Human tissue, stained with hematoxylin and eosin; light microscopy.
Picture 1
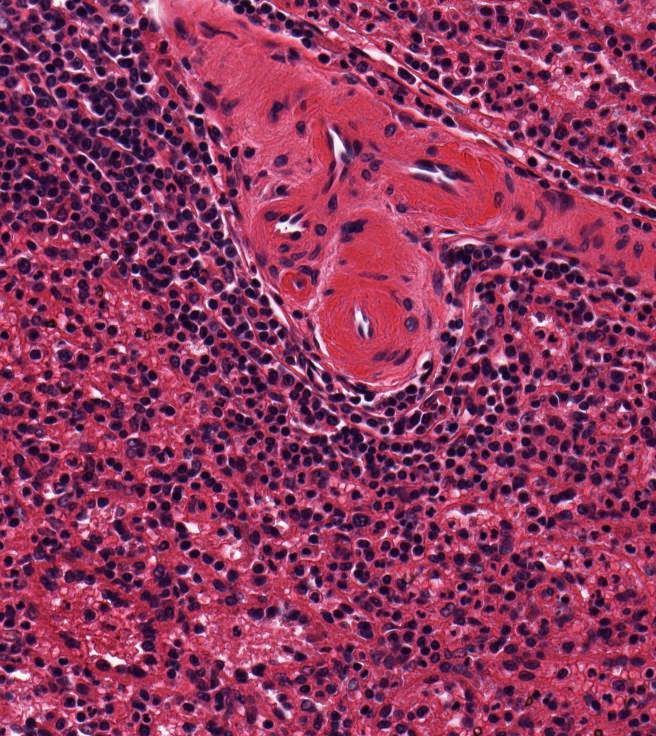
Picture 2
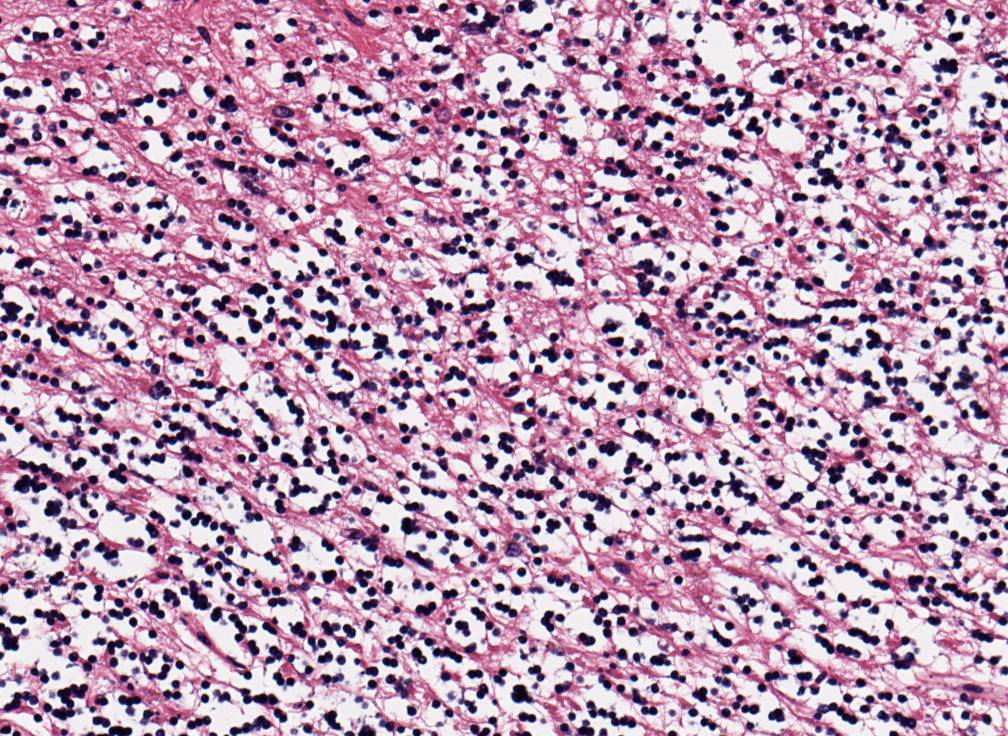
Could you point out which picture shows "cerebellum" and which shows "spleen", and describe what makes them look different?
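Spleen, picture 1; cerebellum, picture 2. Picture 1: thick-walled small vessel in upper centre, cut in several profiles; rest of field densely packed cells. Vessel walls broad, deeply eosinophilic, fairly homogeneous, with scattered elongated nuclei; at least four separate slit-like lumens. Dense cuff of small lymphocytes close around the vessel: round dark nuclei, scant cytoplasm. Picture 2: most nuclei small, round, very dark-staining, closely alike in size and shape throughout. Many lie in or beside empty-looking clear spaces with little visible cytoplasm. Fine pink fibrillary meshwork between the cells.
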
